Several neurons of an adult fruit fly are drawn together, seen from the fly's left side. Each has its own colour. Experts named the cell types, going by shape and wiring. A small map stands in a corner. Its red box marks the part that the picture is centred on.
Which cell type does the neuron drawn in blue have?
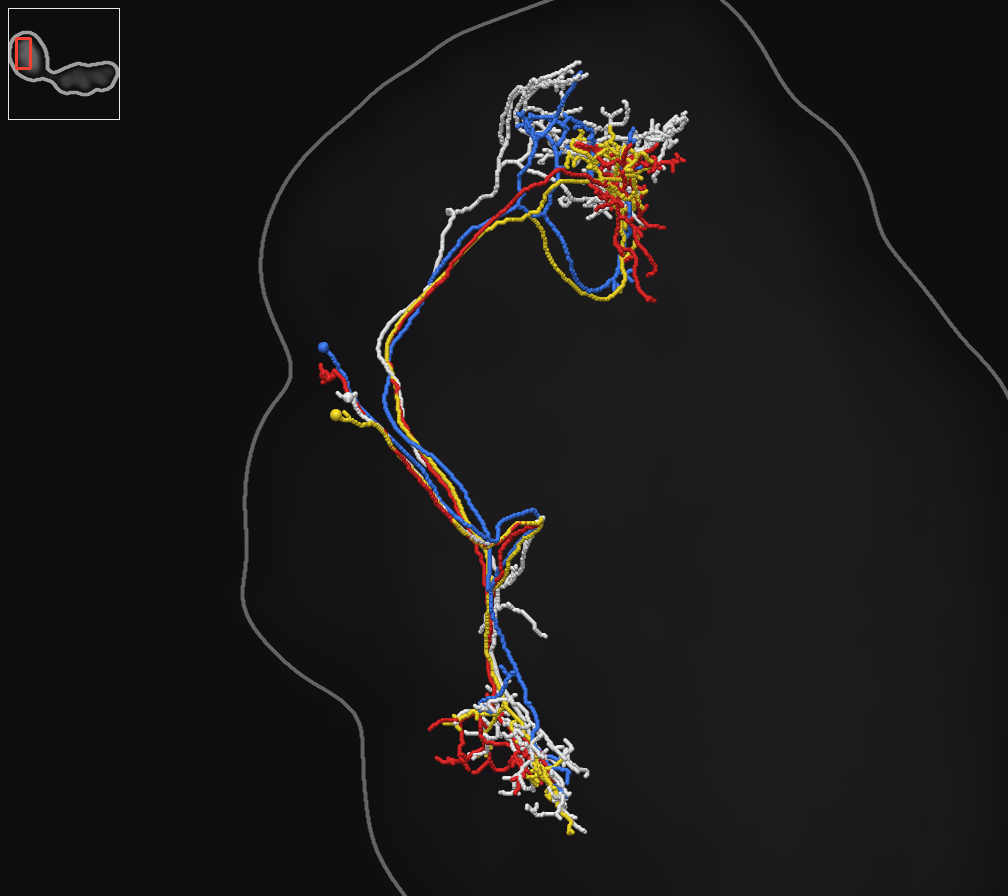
mAL4F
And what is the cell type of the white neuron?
mAL6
